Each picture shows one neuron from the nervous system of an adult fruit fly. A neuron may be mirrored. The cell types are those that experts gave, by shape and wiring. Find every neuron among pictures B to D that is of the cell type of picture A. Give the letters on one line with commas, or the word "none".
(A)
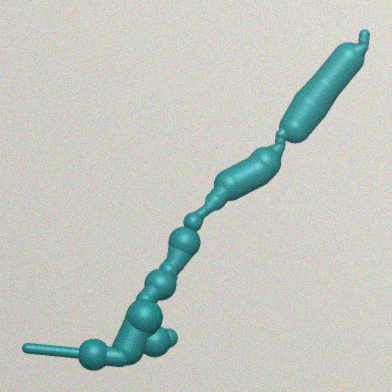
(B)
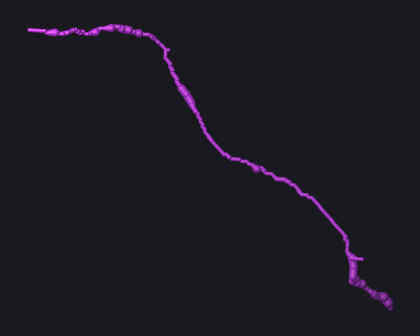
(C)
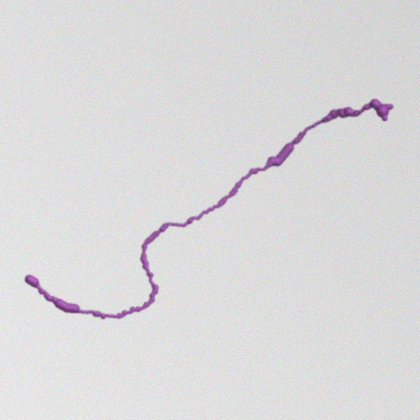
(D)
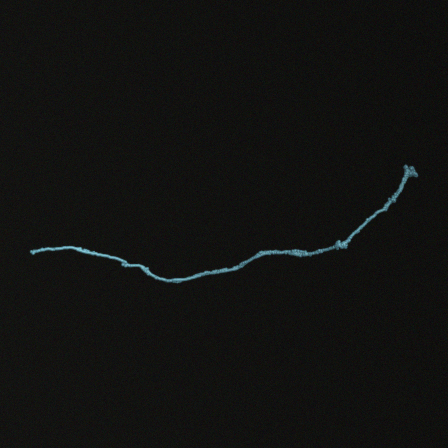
B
